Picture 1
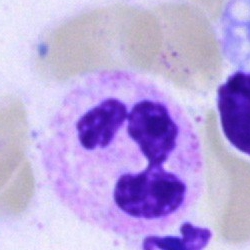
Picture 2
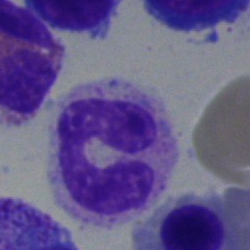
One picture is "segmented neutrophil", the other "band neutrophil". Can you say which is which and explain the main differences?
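Picture 1 shows the segmented neutrophil; picture 2 shows the band neutrophil. Both cells have a round, smooth outline, dark purple and coarsely clumped chromatin, no visible nucleoli and no vacuoles in the cytoplasm.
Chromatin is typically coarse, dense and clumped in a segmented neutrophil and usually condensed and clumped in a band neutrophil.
The chromatin therefore does not distinguish the two cells. In picture 2 the nucleus is bent into a C shape open towards the right and is surrounded by a moderate rim of pale lilac cytoplasm.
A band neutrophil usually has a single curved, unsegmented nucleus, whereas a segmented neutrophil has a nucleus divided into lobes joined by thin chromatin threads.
At the right edge of picture 1 lies the dark purple nucleus of another cell.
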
